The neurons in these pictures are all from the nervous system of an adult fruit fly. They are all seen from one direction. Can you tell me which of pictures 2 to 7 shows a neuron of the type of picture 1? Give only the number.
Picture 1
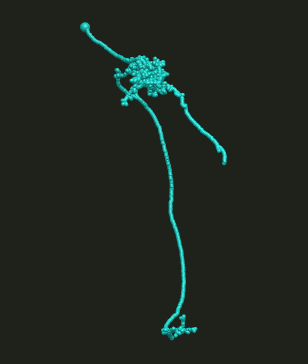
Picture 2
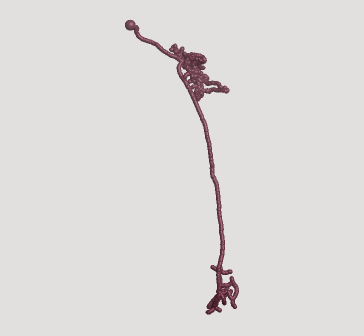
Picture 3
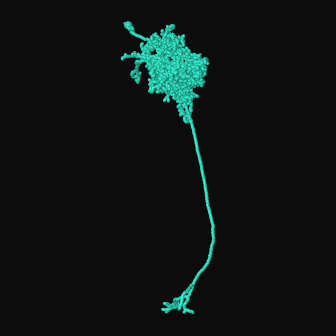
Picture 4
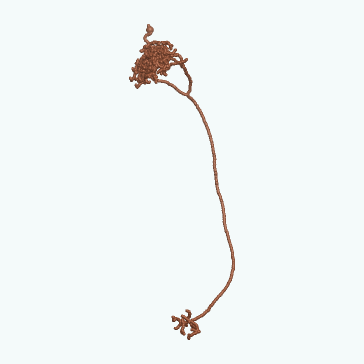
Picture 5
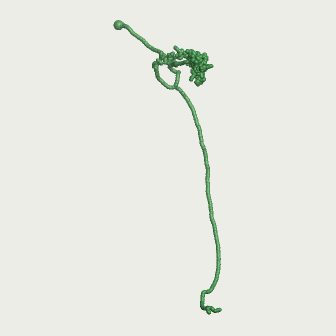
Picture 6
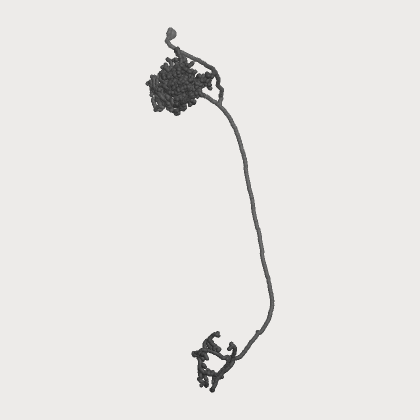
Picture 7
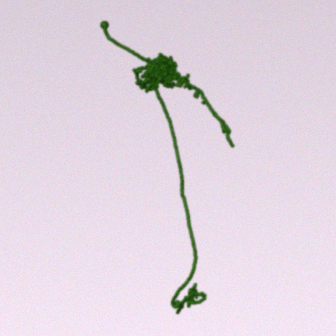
7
